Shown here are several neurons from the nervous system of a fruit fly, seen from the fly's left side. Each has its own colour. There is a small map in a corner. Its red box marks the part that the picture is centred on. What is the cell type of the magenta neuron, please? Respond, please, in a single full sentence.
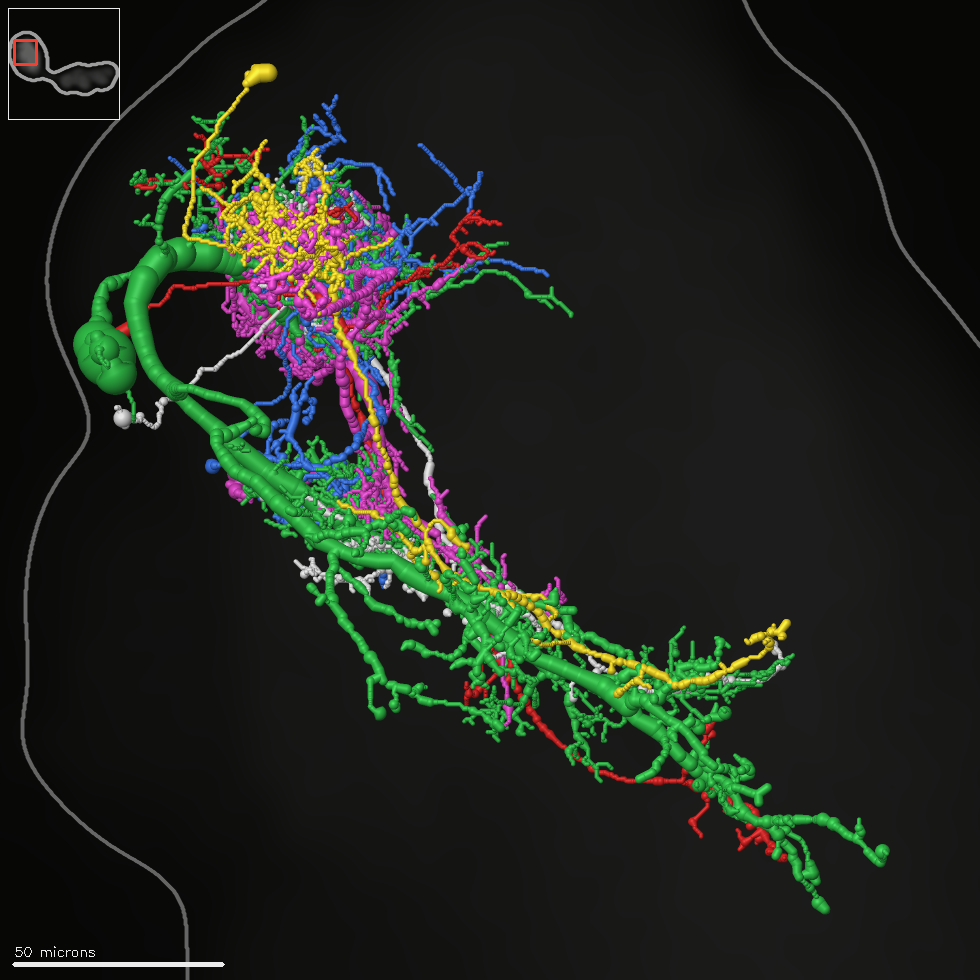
The neuron belongs to cell type AOTU041.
